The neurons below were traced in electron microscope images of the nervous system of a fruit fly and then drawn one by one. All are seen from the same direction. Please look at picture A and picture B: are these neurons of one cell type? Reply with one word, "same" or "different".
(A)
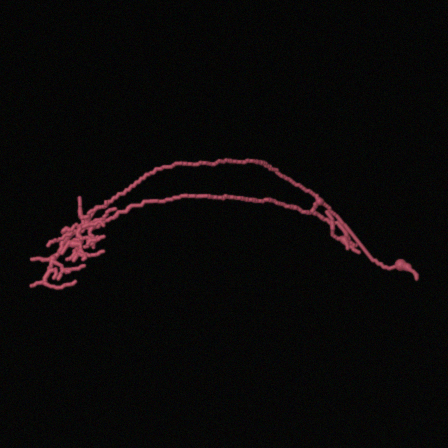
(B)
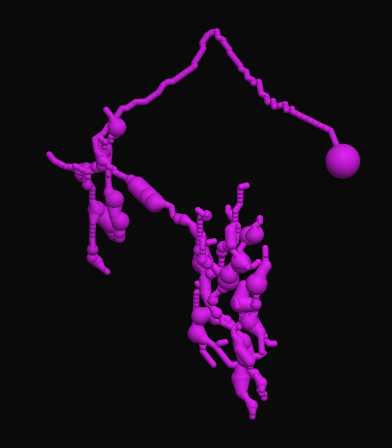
same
